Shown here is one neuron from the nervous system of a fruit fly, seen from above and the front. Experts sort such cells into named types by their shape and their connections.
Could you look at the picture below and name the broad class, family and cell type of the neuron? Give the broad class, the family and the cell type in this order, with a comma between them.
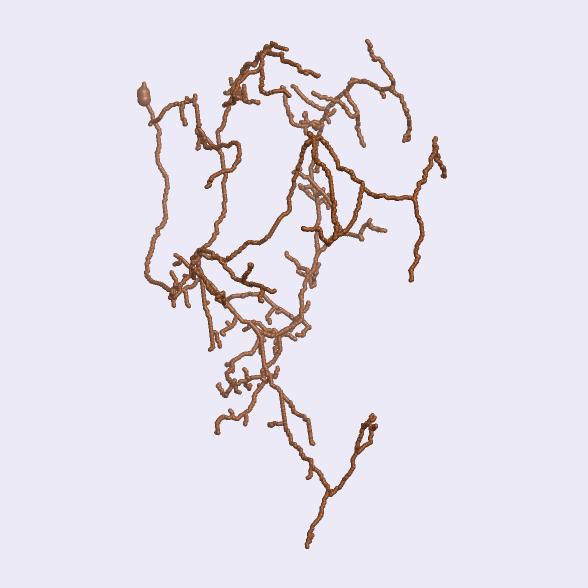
nerve-cord intrinsic neuron, hemilineage 04B, IN04B088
